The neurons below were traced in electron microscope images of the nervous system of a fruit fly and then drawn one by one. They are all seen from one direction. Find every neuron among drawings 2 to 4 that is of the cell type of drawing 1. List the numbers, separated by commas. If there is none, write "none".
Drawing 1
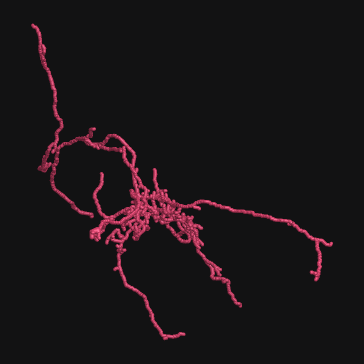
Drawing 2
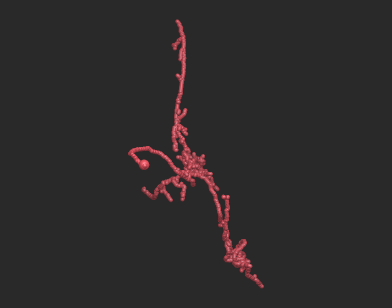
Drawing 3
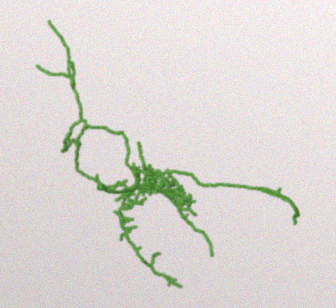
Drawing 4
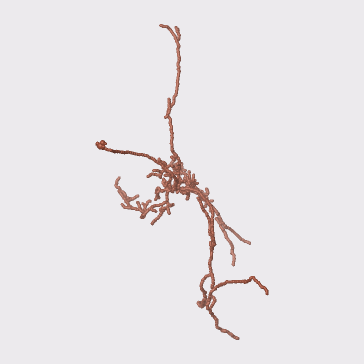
3, 4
